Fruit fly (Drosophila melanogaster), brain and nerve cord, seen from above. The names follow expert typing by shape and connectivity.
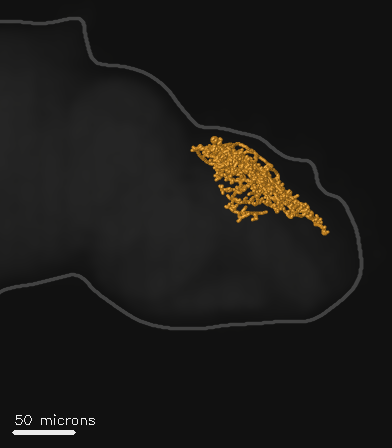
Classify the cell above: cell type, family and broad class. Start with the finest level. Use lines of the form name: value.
cell type: Dm19
family: Dm
broad class: optic-lobe intrinsic neuron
